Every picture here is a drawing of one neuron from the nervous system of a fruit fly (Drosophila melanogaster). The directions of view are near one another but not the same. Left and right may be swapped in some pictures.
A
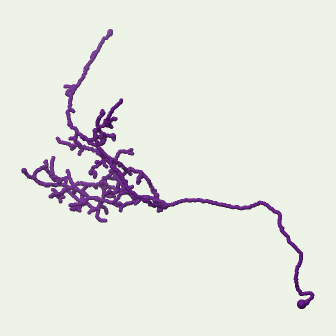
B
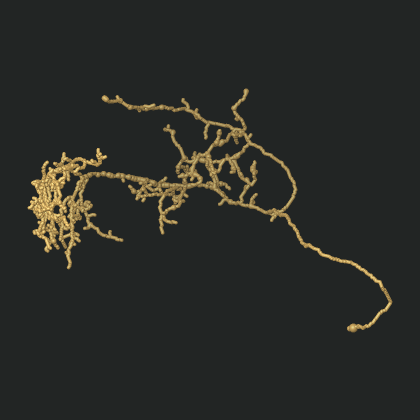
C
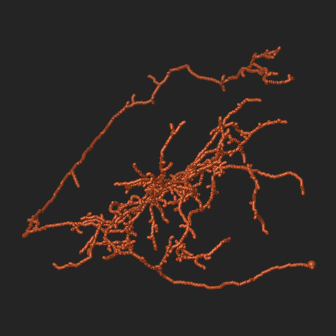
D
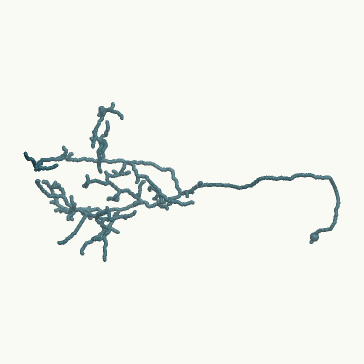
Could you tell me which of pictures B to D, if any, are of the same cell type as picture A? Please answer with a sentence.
Picture D is of the same cell type.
